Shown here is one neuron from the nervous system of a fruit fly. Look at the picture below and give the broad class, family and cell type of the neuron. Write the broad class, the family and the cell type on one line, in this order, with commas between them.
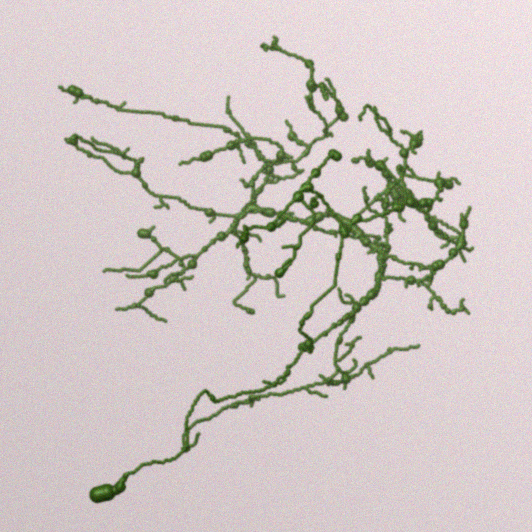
nerve-cord intrinsic neuron, hemilineage 16B, IN16B077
